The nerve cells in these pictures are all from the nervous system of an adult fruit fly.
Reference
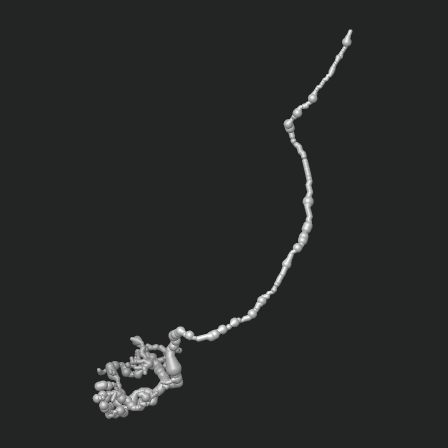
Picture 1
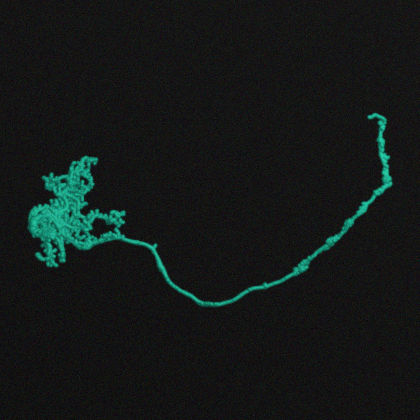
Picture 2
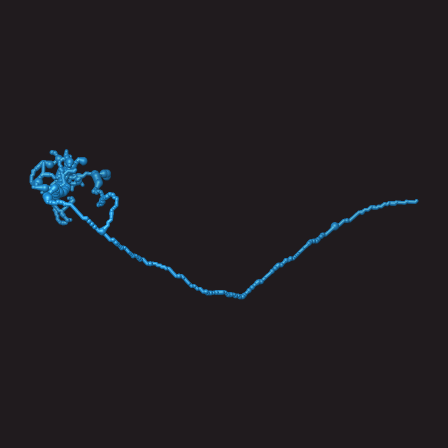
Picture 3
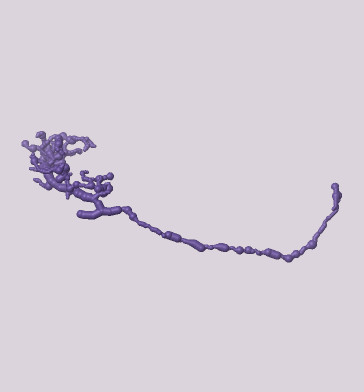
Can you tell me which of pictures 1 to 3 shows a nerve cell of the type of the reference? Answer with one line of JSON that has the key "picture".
{"picture": 3}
